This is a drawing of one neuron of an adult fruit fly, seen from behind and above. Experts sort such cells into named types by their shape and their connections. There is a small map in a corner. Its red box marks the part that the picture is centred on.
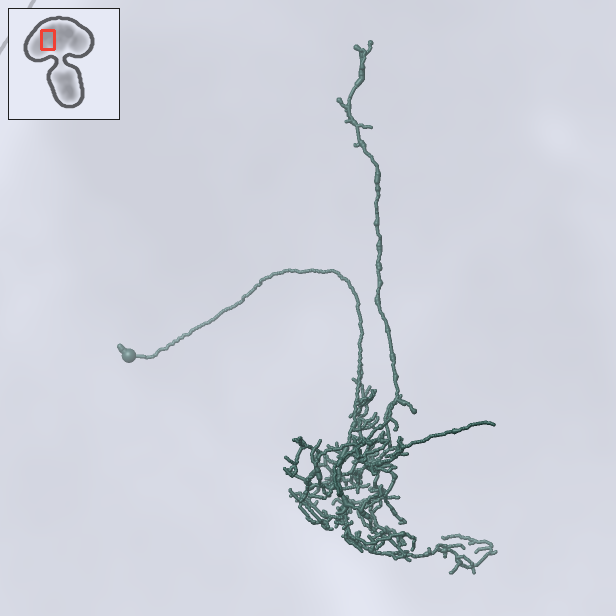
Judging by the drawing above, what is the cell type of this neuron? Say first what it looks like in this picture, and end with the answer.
It is in the brain and does not reach the nerve cord. The cell body can be seen on the left of the picture. The picture shows dozens of branch ends. Its broad class is central-brain intrinsic neuron. The cell type is WED031.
